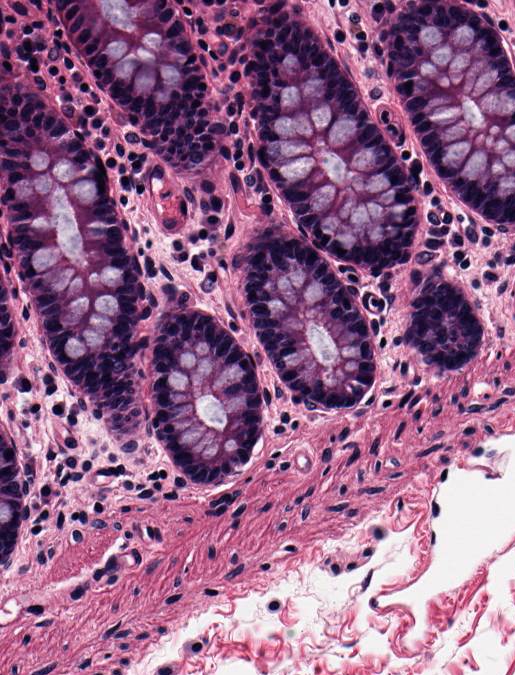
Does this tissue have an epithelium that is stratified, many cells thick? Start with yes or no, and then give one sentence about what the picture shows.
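No. Each gland is lined by a single layer of columnar cells whose dark nuclei sit at the outer, basal edge.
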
